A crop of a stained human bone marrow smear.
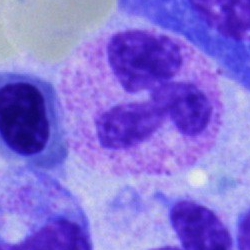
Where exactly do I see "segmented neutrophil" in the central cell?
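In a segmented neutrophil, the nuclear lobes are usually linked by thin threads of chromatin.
Here the nucleus is divided into separate lobes joined by narrower parts, which fits this.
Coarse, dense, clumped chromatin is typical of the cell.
The chromatin in the picture is dark purple and dense, in keeping with that. The outline is roughly round, and no nucleoli are visible in the nucleus.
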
